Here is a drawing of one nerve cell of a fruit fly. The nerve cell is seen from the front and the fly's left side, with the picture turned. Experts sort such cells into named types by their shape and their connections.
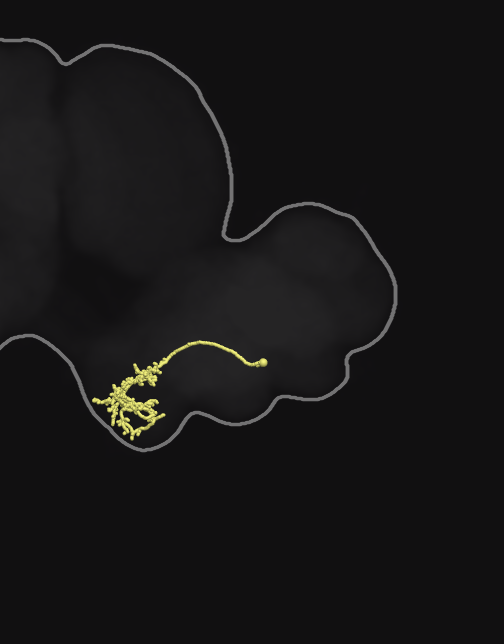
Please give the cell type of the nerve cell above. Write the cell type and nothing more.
IN12B026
